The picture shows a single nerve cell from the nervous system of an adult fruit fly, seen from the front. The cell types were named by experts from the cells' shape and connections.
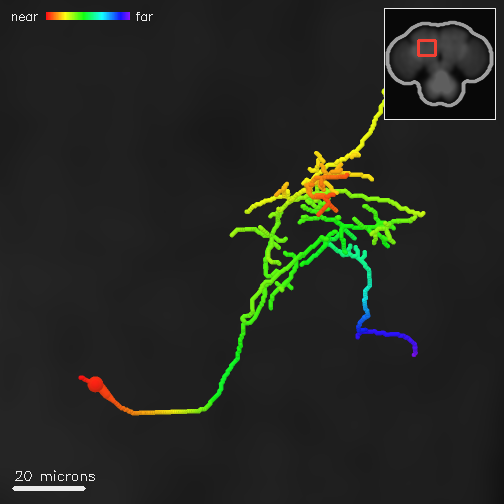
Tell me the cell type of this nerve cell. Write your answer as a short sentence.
The cell type is CB2425.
